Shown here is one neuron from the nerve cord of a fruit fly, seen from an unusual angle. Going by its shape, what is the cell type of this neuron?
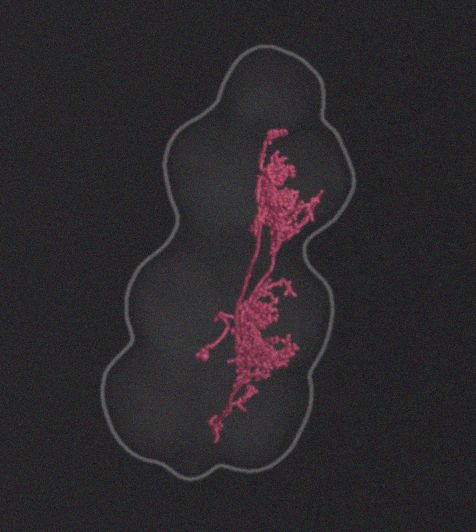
IN05B010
